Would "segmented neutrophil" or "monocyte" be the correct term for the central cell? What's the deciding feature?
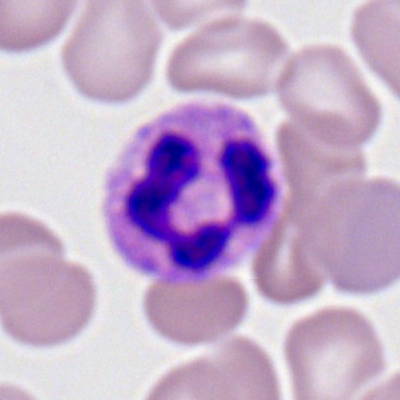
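Segmented neutrophil, not monocyte. At least three nuclear lobes visible.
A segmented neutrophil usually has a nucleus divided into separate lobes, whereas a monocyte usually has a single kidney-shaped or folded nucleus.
Cytoplasm plentiful, pale pinkish-lilac.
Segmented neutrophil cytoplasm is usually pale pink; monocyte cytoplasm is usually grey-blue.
Also noted: chromatin dense, dark purple, coarsely clumped; cytoplasm finely granular, without large coloured granules.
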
